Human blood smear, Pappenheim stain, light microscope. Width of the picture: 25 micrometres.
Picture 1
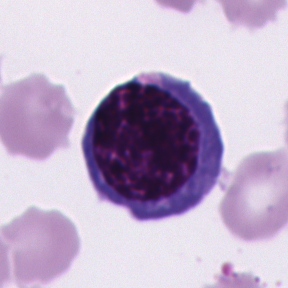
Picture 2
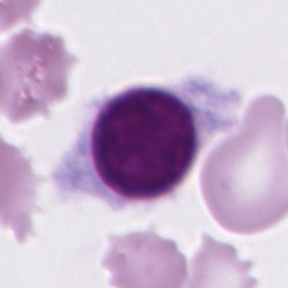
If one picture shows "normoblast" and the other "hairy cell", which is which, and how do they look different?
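Picture 1 shows a normoblast, and picture 2 shows a hairy cell. Cytoplasm colour: the normoblast's cytoplasm is stained blue, while the hairy cell's is pale greyish-blue.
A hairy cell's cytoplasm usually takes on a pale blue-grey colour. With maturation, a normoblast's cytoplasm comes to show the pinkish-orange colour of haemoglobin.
Granules: neither cytoplasm shows any, so on this point the two are alike.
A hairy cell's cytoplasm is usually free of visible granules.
Chromatin: in the normoblast it is dark purple and coarsely clumped, and in the hairy cell it is dense and deeply purple throughout the nucleus. Nucleus: in the hairy cell it is round in outline, about 10 micrometres across, and shows no nucleolus.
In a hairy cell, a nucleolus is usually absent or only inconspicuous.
Outline: the hairy cell's is irregular and ragged rather than round. Size and vacuoles: the normoblast is about 13 micrometres across, and its cytoplasm contains no vacuoles. Surroundings: red cells lie near the normoblast without overlapping it, and a large smooth-edged red cell sits just to the right of the hairy cell.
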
